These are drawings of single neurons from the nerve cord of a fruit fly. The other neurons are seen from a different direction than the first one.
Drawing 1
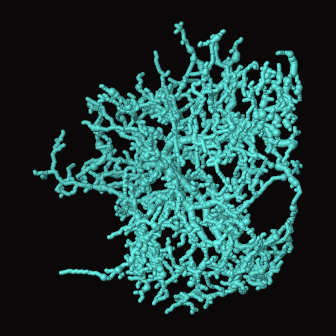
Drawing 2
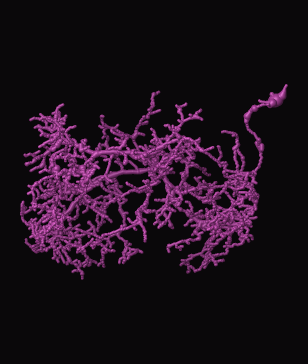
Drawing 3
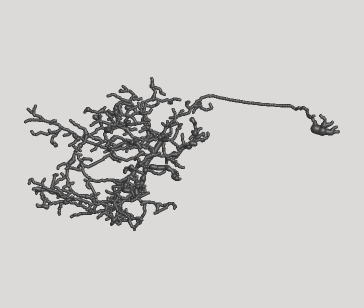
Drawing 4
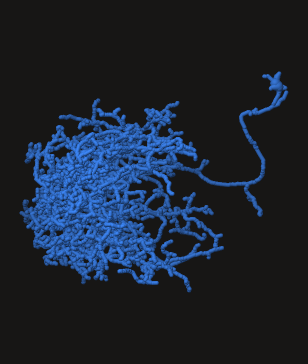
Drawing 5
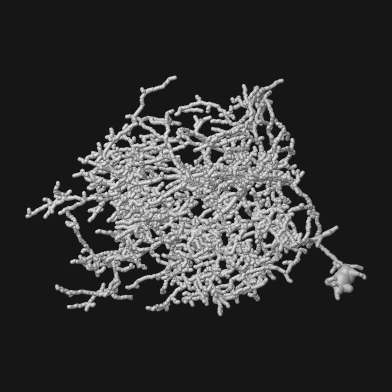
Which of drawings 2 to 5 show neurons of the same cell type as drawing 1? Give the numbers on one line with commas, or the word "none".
2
